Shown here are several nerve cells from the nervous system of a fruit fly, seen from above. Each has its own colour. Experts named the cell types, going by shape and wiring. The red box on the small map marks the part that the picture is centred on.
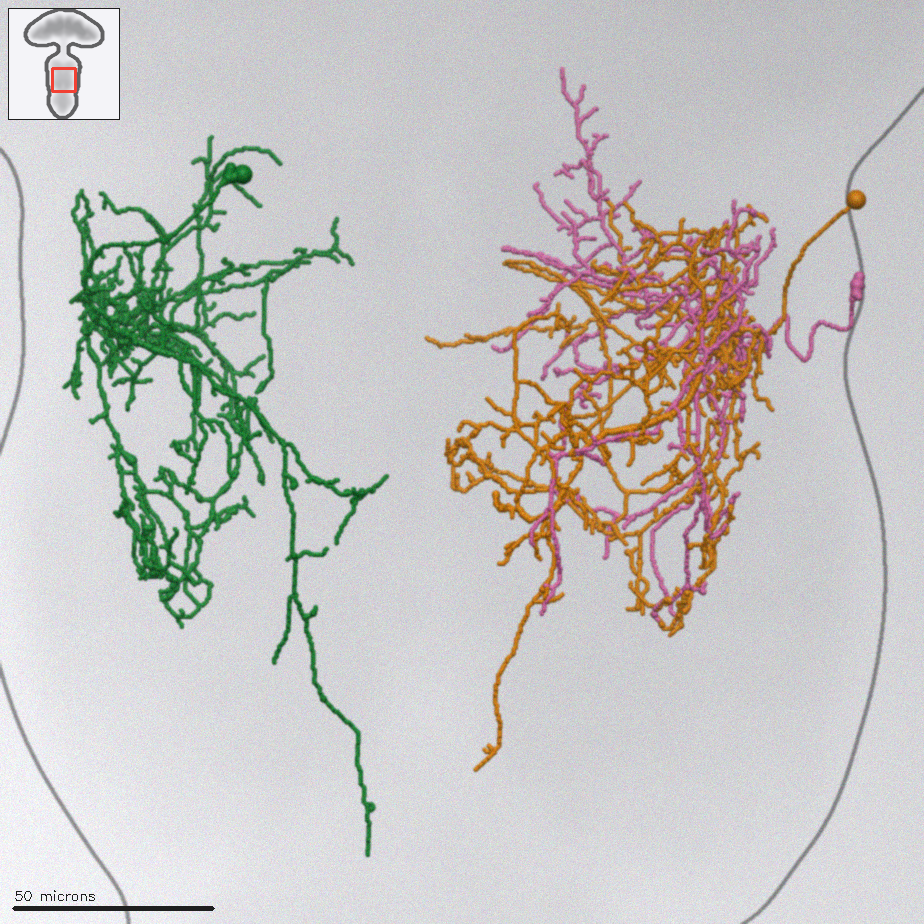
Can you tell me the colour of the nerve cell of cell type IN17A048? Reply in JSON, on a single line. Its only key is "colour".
{"colour": "orange"}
